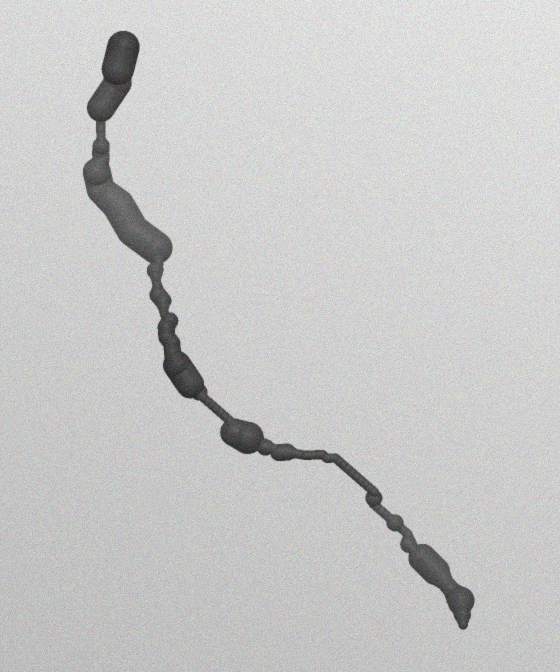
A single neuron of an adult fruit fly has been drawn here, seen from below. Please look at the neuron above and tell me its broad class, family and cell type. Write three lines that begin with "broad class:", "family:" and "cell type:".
broad class: photoreceptor or other optic-lobe sensory neuron
family: class visual
cell type: R8p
